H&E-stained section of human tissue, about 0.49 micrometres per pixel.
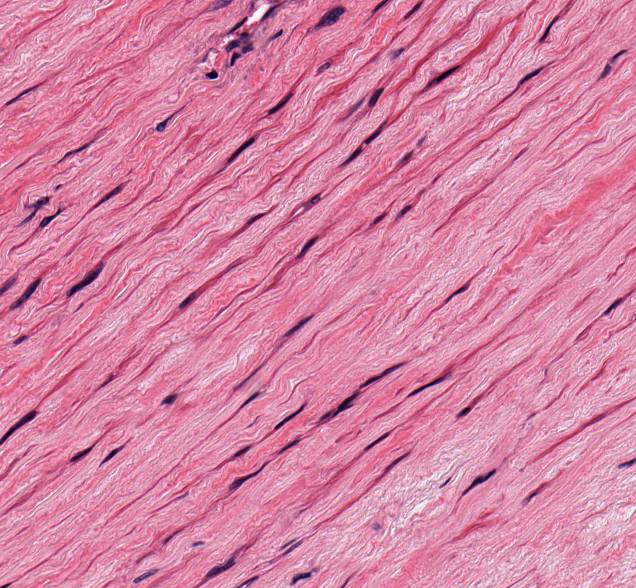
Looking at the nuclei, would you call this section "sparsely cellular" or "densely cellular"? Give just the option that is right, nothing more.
Sparsely cellular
